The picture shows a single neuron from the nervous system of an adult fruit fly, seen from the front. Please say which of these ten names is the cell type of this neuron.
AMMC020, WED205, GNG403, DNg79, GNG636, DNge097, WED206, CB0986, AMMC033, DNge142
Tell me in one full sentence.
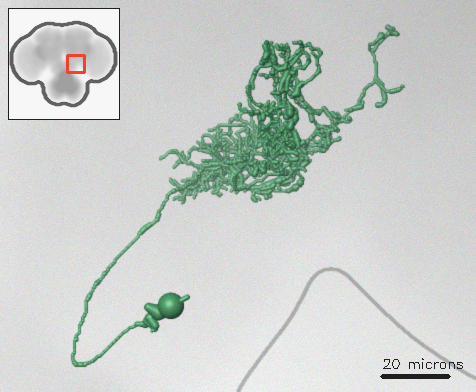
As a matter of cell type, the neuron is GNG636.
